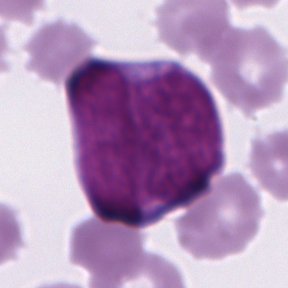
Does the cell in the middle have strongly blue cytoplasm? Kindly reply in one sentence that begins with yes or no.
Yes, deep, dark or strong blue is the colour of its cytoplasm.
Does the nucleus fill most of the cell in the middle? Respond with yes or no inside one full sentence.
Yes, in this cell the cytoplasm is scant.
